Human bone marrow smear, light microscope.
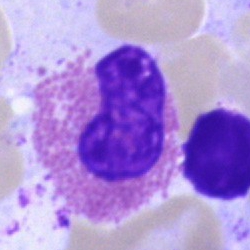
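Eosinophil in the middle of a stained human bone marrow smear. Its kidney-shaped nucleus, with a clear indentation on the left side, sits off-centre toward the right. Abundant pink cytoplasm, lying mostly to the left of the nucleus, is densely filled with pink-orange granules.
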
